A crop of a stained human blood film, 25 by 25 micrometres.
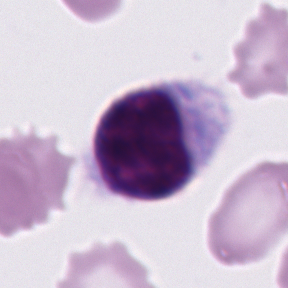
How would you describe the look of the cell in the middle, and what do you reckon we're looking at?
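Toward the lower left of the cell lies a nucleus about 9 micrometres across, filling about 60% of the cell's area. Its chromatin is dark purple and coarsely clumped, and no nucleoli can be made out. The cytoplasm is pale blue, and most of it lies on the upper right side of the nucleus. This cell is a hairy cell.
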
